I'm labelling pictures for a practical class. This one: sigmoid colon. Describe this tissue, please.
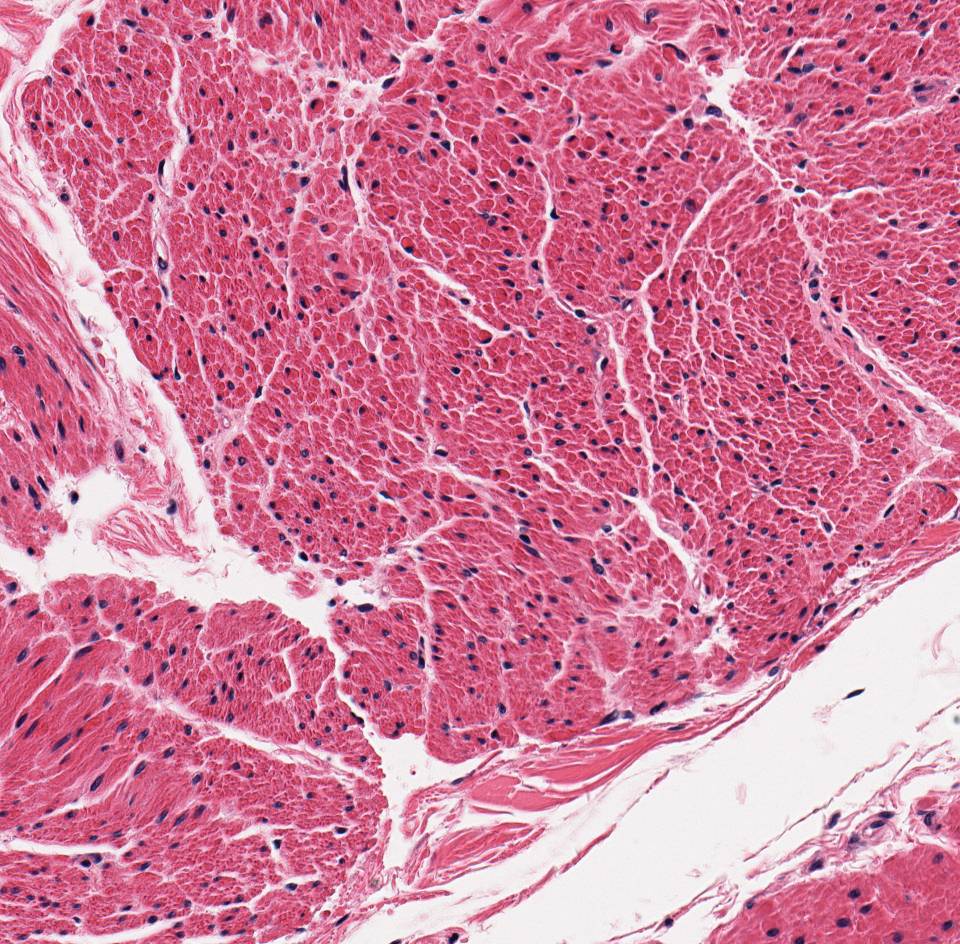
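Field almost wholly pink muscle bundles, divided by narrow pale septa and clefts. Large central bundle in cross-section: many small polygonal pink fibre profiles. Lower left bundle cut lengthwise; elongated nuclei run parallel to the fibres. Nuclei small, dark blue, oval, scattered singly among fibres.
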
